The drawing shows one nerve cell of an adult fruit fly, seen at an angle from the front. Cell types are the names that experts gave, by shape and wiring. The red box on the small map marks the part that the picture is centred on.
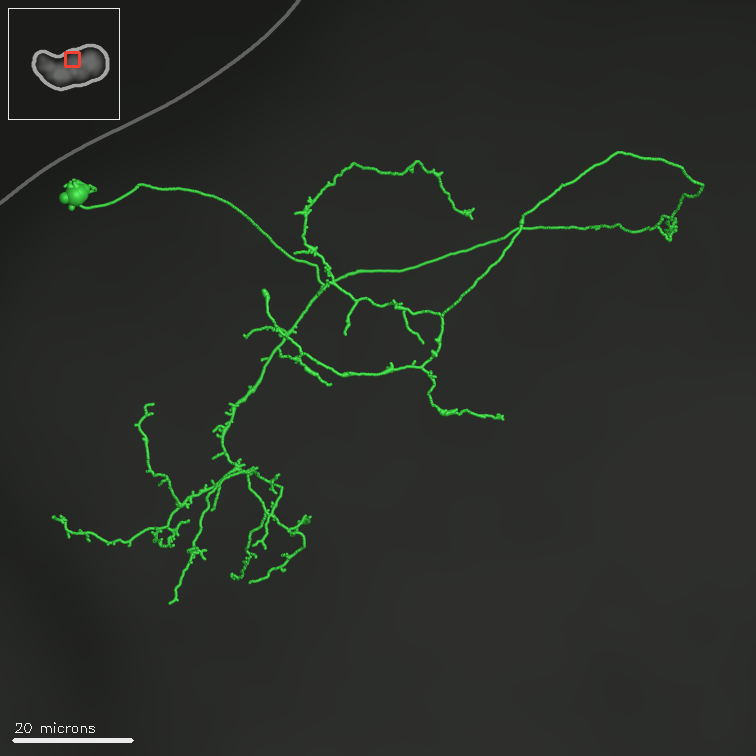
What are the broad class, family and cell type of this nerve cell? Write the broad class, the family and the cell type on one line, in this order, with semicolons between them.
central-brain intrinsic neuron; hemilineage DL1_dorsal; LHPV5b3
